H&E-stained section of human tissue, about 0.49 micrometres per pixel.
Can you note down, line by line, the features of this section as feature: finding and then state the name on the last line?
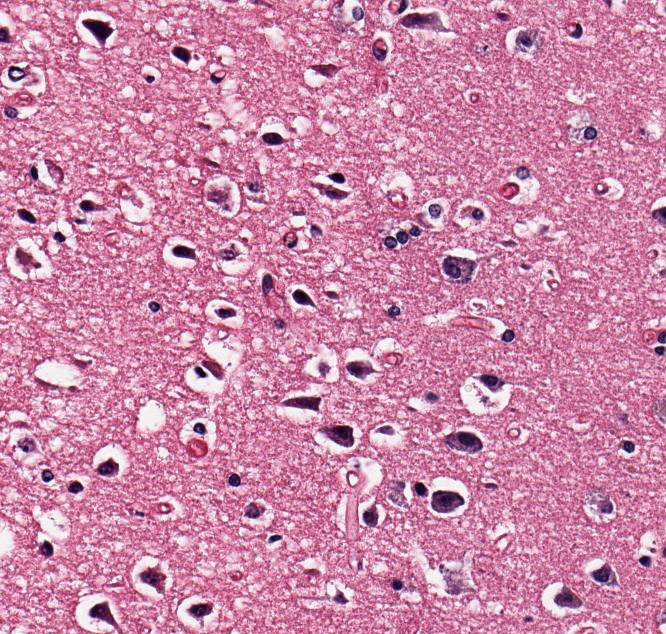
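Background: continuous pink, finely granular neuropil
Arrangement: single scattered cells; no glands, tubules, epithelium
Neurons: many larger cells; bodies shrunken, dark, angular or triangular
Small cells: round, dense, dark nuclei
Red cytoplasm: few cells, one left of centre, lower half
Name: cerebral cortex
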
